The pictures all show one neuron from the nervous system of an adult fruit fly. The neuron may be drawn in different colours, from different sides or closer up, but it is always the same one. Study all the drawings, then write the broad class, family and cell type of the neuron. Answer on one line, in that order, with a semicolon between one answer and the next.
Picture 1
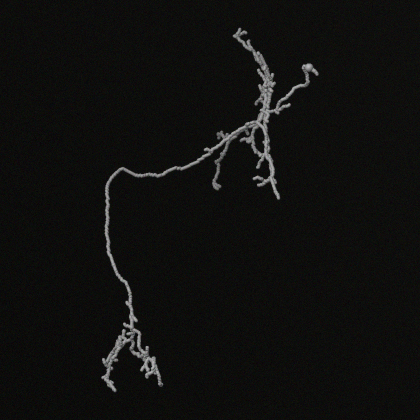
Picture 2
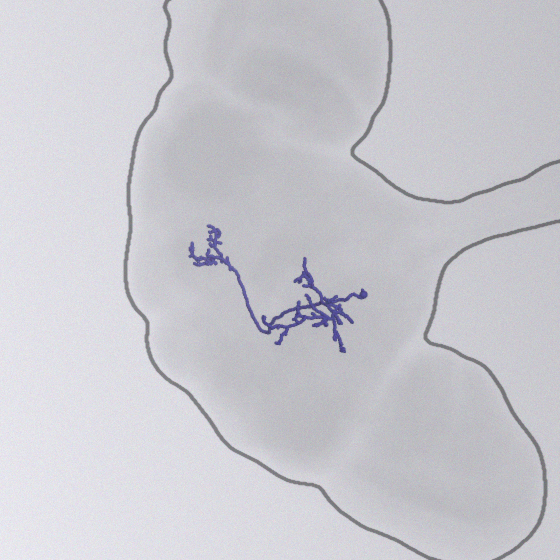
central-brain intrinsic neuron; hemilineage DM5_central; CB3010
